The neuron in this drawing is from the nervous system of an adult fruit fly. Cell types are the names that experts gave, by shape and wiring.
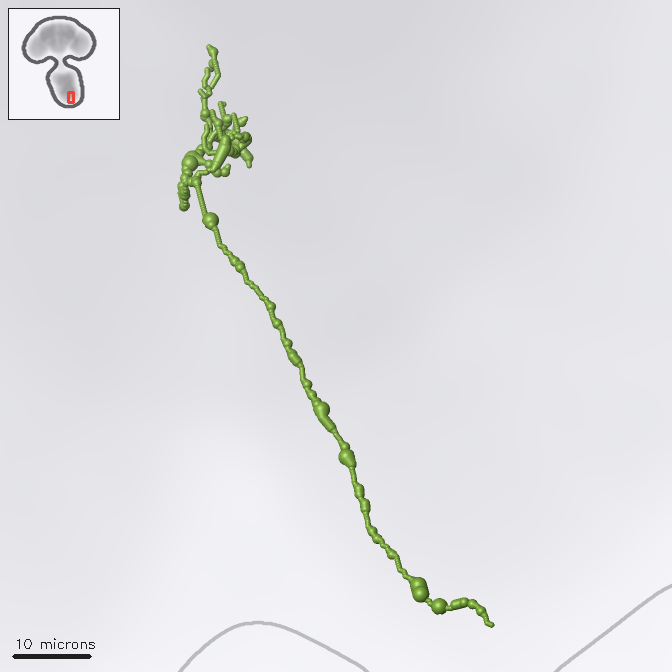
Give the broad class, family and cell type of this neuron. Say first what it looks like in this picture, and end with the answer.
The drawing shows no cell body. From top to bottom in the picture it spans about 75 microns. There are a dozen or fewer branch ends. This is a sensory neuron entering the nerve cord. The name of its family is class mechanosensory tactile. Its cell type is SNta37.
